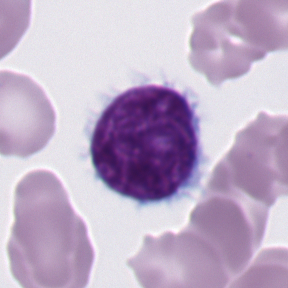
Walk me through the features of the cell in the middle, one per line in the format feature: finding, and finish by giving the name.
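Projections: fine, short, hair-like, fringing most of the circumference
Nuclear outline: smooth, with no notch, fold or lobe
Nucleolus: none distinct
Granules: none visible in the cytoplasm
Cell: hairy cell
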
